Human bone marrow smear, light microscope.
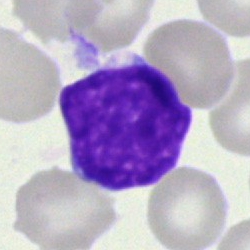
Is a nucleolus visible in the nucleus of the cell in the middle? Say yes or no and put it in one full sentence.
No, not a single nucleolus can be made out in its nucleus.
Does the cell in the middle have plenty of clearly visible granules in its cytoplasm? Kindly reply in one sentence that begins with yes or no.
No, the cytoplasm of this cell holds no visible granules.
